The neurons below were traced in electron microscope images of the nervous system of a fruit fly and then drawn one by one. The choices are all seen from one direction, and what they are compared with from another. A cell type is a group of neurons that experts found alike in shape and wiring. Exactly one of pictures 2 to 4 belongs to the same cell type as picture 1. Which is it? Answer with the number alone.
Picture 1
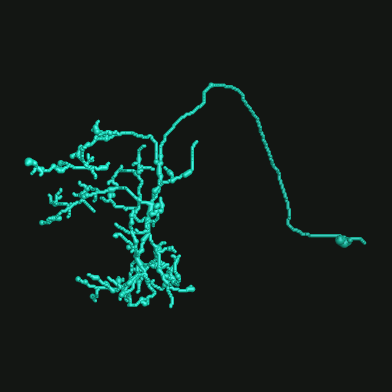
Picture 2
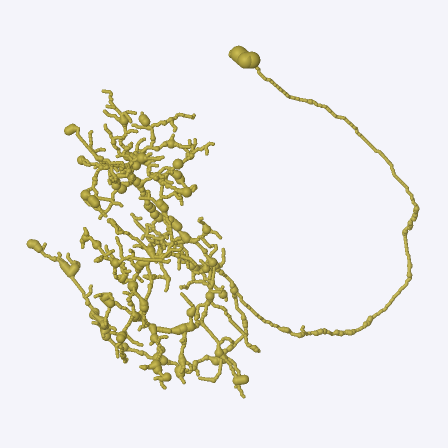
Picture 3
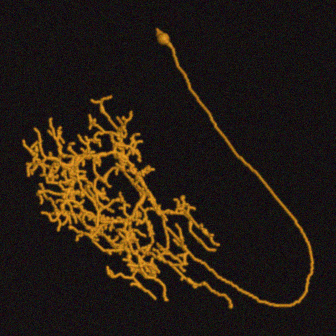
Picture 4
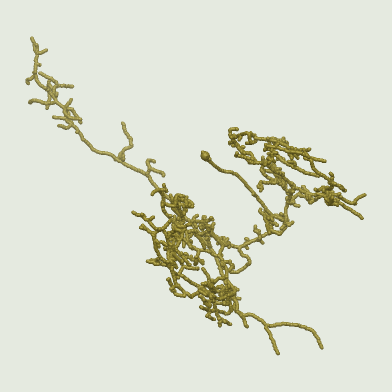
2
